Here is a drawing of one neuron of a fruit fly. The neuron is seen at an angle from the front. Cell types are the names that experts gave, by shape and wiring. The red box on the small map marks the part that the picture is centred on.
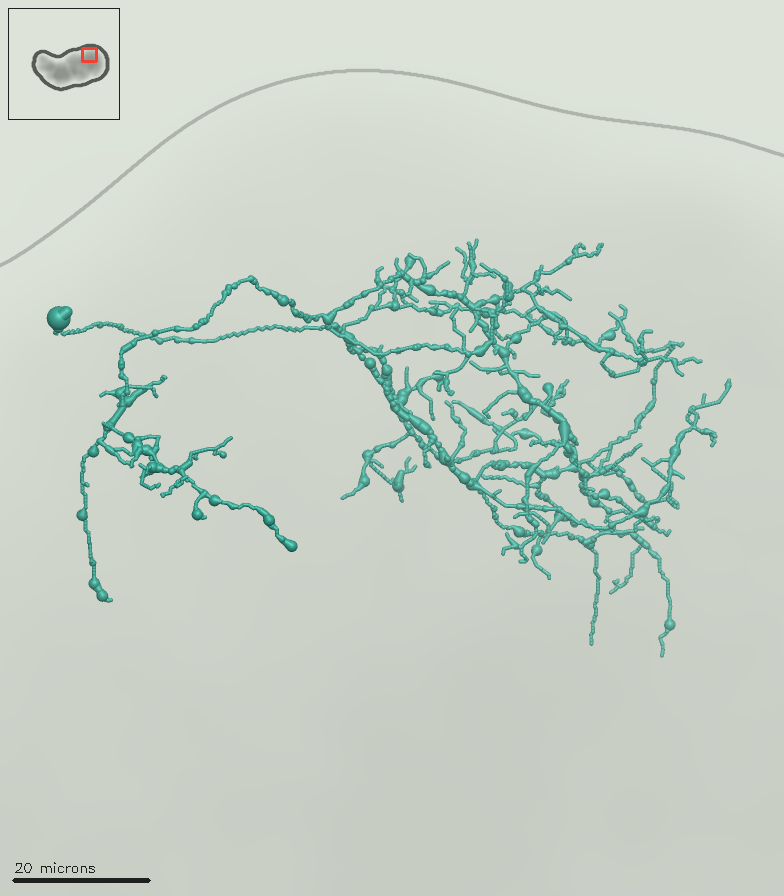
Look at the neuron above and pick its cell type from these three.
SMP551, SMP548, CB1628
CB1628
